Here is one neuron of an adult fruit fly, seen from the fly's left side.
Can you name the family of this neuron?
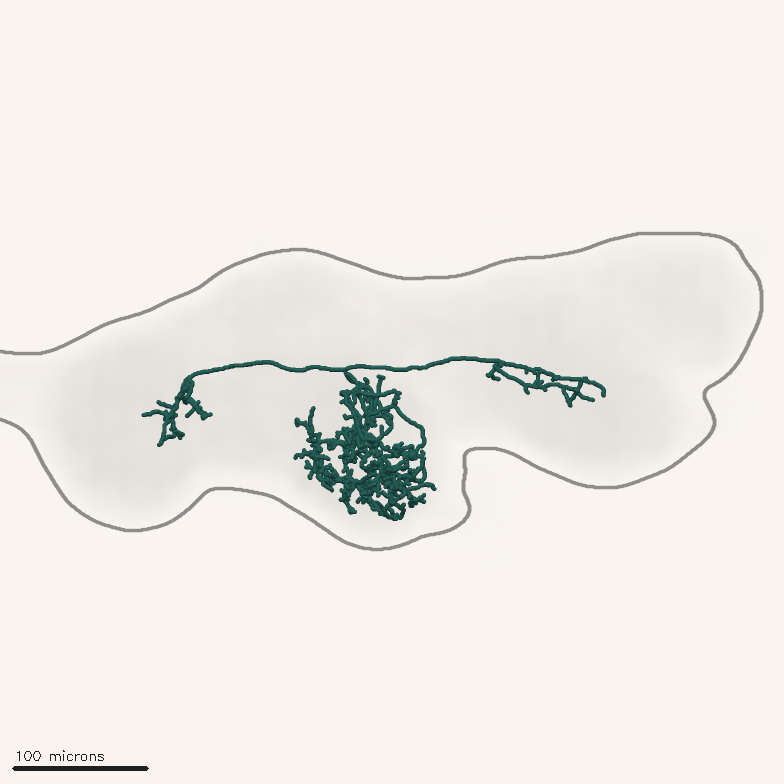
hemilineage 03B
